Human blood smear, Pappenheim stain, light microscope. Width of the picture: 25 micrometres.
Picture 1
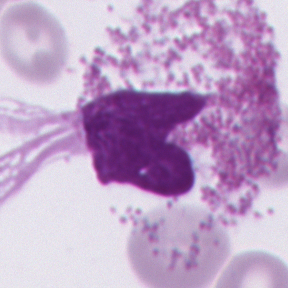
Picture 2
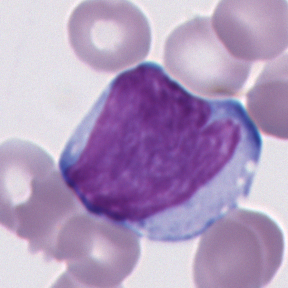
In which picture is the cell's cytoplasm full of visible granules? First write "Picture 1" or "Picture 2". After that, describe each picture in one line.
Picture 1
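In picture 1: Numerous coarse purple granules are scattered around the nucleus.
In picture 2: No granules are seen in the cytoplasm.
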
